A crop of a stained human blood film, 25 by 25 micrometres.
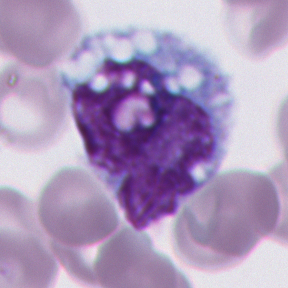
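Monocyte, with an irregular outline that narrows to a point at the bottom. The nucleus fills most of the cell. A row of round, clear vacuoles lines the top, and no distinct coloured granules are seen in the cytoplasm.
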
